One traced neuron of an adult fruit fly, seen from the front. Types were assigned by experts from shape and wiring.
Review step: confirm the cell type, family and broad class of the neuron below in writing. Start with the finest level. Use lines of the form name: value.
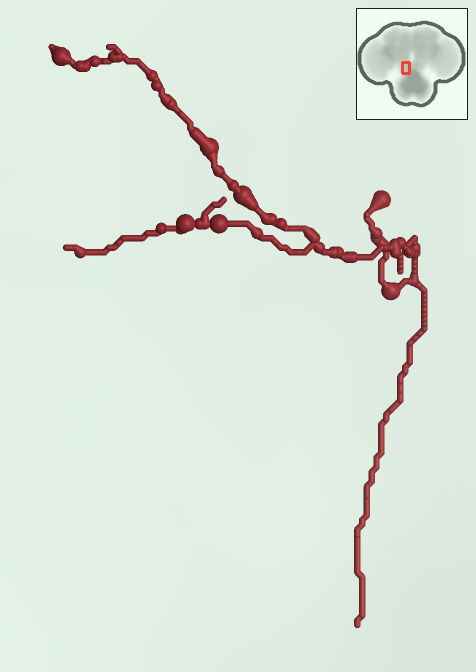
cell type: LB2c
family: class gustatory
broad class: sensory neuron entering the brain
